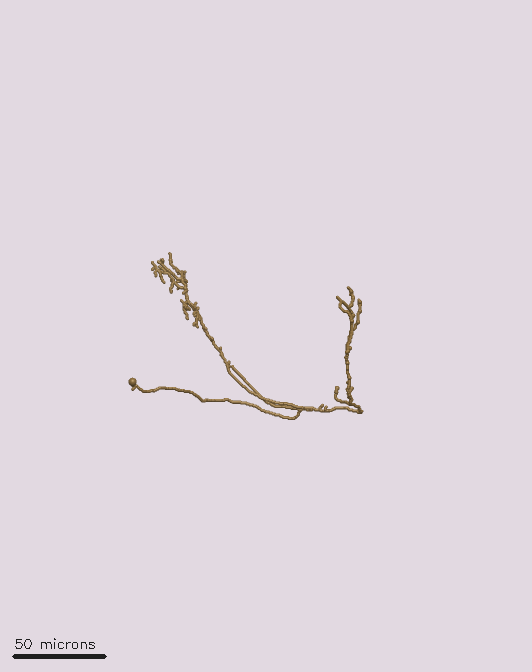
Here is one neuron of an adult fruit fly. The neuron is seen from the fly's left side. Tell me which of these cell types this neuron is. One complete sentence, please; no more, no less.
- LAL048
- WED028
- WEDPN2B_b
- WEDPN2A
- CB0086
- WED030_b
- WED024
To the cell type LAL048 belongs this neuron.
